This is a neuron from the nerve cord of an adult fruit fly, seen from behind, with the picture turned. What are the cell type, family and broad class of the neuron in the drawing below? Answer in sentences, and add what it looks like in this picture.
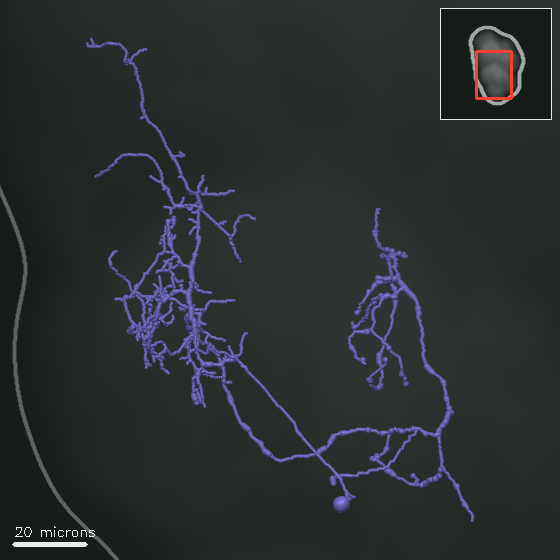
Its cell type is IN06A038. Its family is hemilineage 06A. It is a nerve-cord intrinsic neuron. By the scale bar it is about 140 microns tall in this view. The picture shows dozens of branch ends.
